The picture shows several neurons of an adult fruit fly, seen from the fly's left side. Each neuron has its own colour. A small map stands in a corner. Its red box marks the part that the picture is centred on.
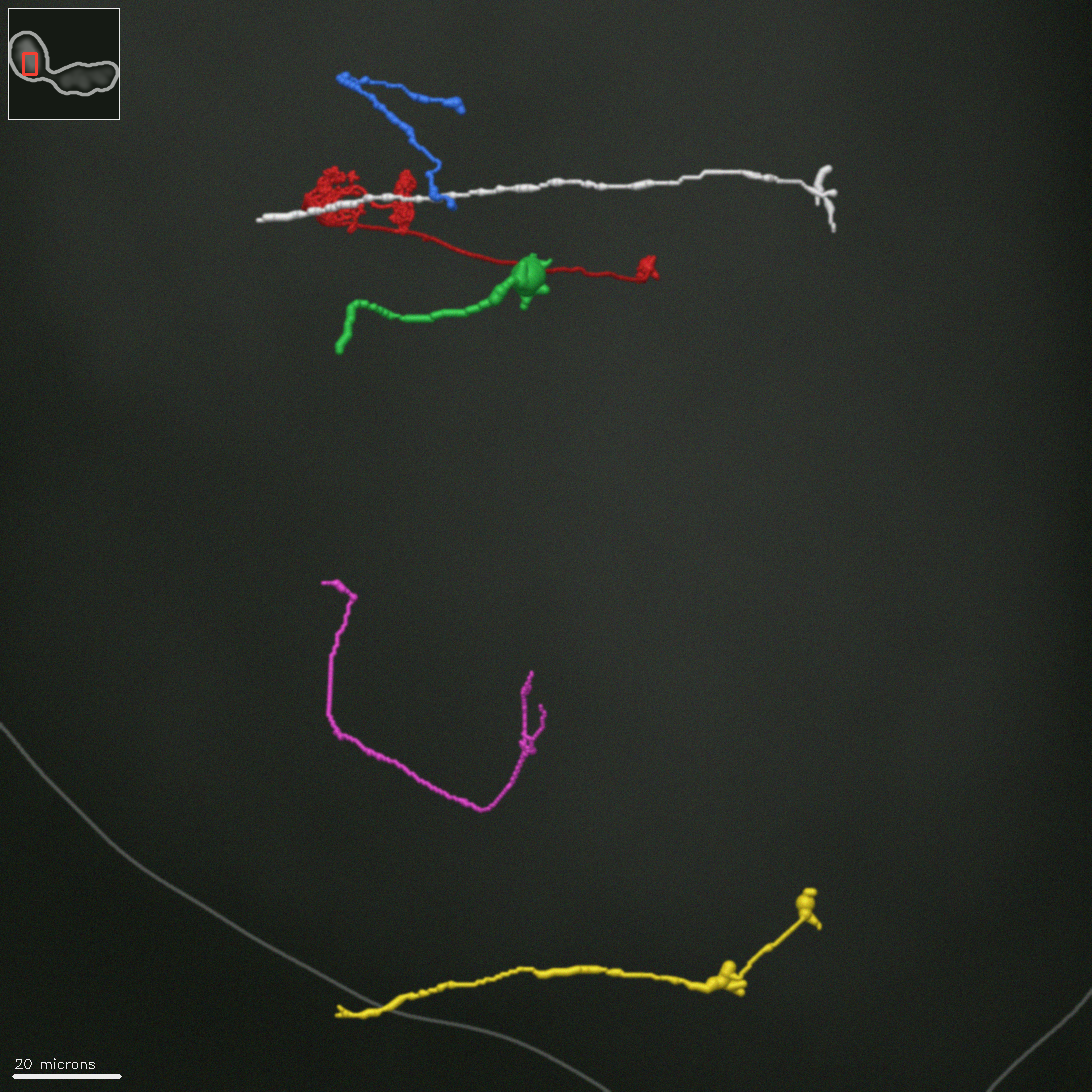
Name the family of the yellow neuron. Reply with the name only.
L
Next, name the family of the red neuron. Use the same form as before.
L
